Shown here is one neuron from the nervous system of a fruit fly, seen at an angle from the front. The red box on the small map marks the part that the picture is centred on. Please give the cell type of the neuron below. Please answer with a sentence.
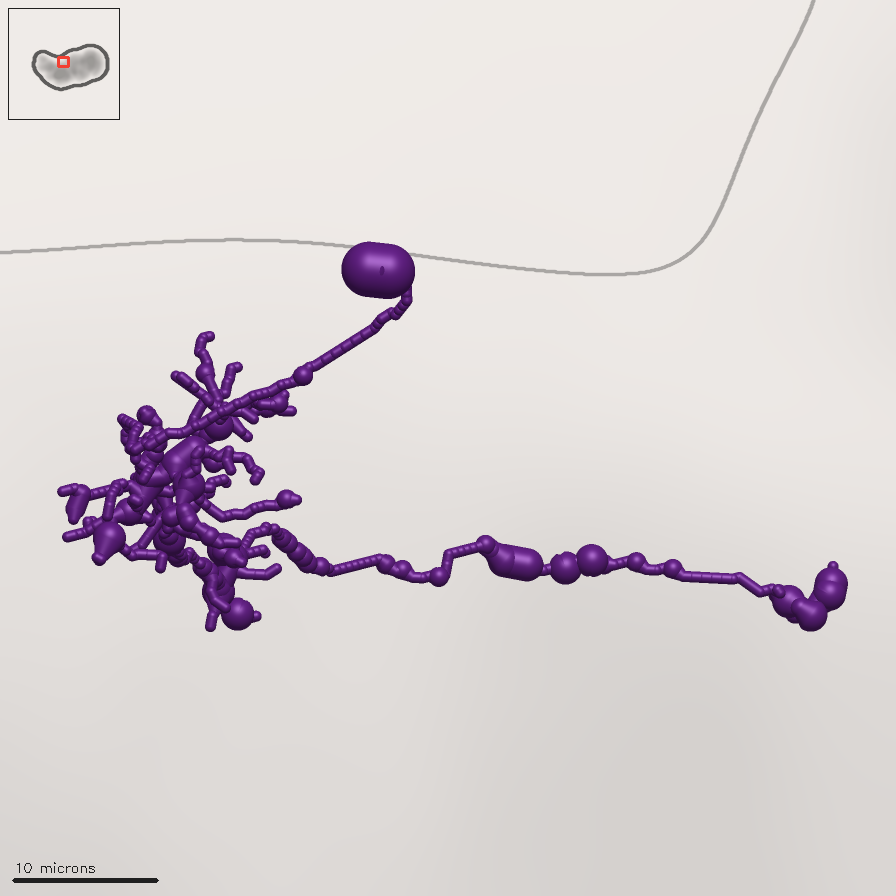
The cell type is Tm4.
